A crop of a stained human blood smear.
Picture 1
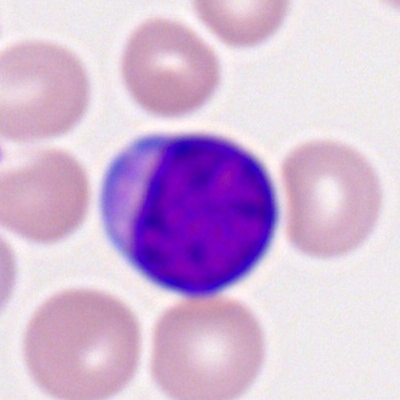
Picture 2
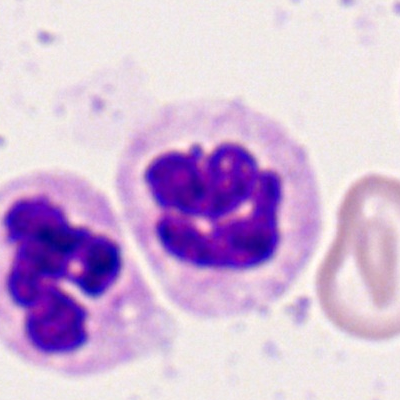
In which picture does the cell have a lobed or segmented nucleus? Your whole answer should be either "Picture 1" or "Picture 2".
Picture 2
